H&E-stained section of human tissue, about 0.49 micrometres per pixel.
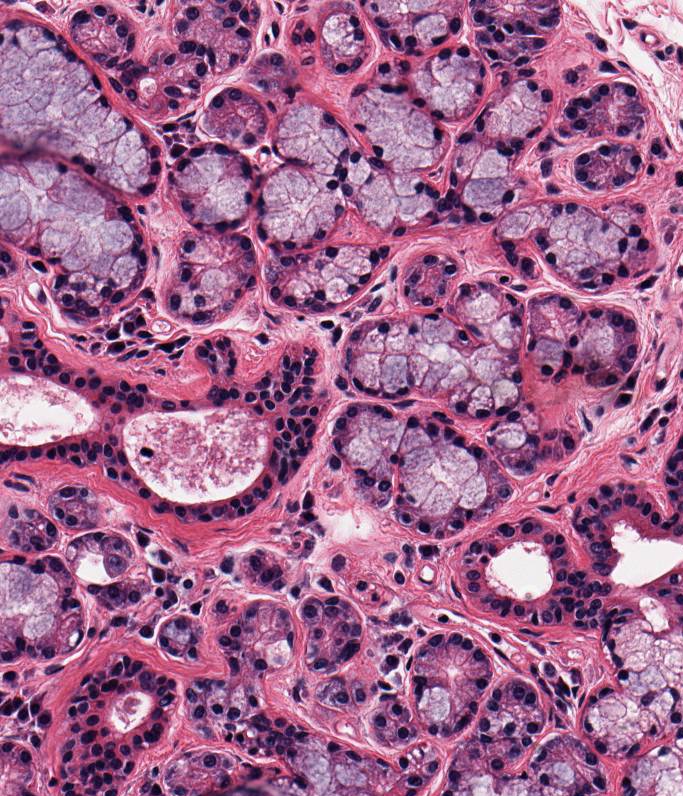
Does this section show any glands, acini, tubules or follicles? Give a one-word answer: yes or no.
Yes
